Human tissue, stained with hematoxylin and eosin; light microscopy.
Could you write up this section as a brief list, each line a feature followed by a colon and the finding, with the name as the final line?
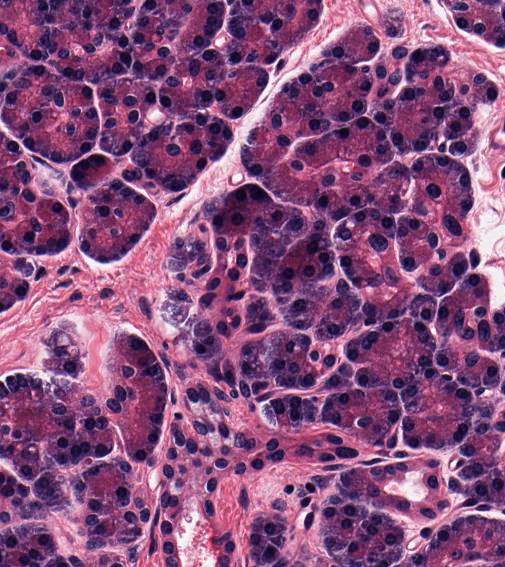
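Architecture: closely packed acini in lobules, filling field
Septa: bands of pink fibrous tissue between lobules
Acinar cytoplasm: abundant, granular, deep pink to purple
Acinar nuclei: round to oval, dark, toward cell base
Septal nuclei: scattered, elongated, spindle-shaped
Name: pancreas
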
